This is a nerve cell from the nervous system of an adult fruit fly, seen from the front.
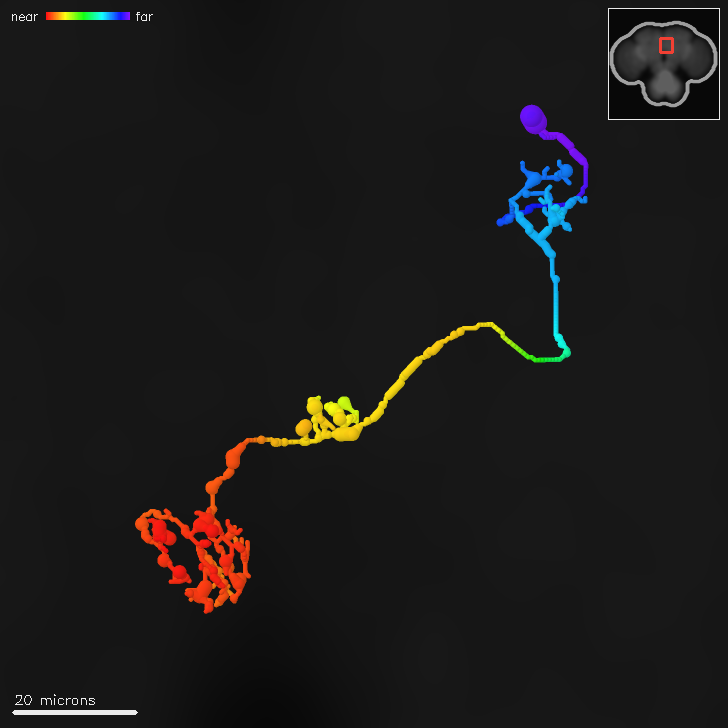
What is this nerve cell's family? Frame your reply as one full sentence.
Family-wise, the nerve cell is class CX.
